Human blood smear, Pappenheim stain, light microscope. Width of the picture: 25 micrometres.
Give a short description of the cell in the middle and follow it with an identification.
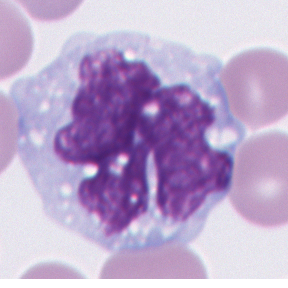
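Outline irregular, border gently scalloped. Nucleus irregular and folded, several lobes, deep indentations. Numerous small clear vacuoles throughout cytoplasm. No coarse coloured granules. Cell: monocyte.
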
